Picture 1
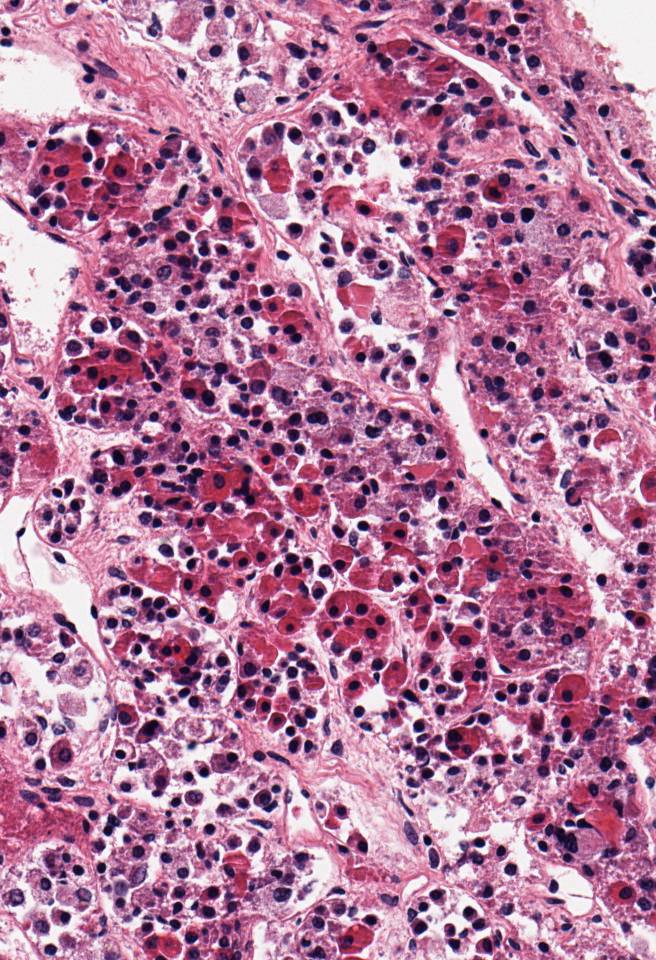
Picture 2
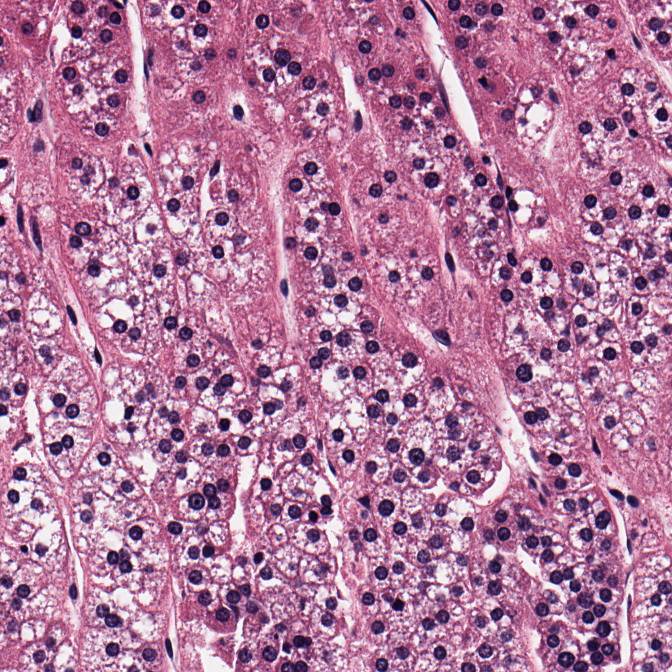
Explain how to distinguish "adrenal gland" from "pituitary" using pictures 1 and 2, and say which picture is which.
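Identity first: picture 1 is pituitary, picture 2 is adrenal gland. Arrangement: picture 1 shows rounded nests and cords divided by thin pink fibrous septa, and picture 2 shows solid cords without glandular lumens, separated by scant connective tissue with no thick fibrous bands. Cytoplasm: picture 1 mixes cells with abundant bright red cytoplasm and cells with pale greyish-purple cytoplasm, and in picture 2 most cells are pale and foamy with many small clear vacuoles. Nuclei: in picture 1 most cells have a single small, round, dark-staining nucleus, and in picture 2 the small, round, dark nuclei sit centrally.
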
